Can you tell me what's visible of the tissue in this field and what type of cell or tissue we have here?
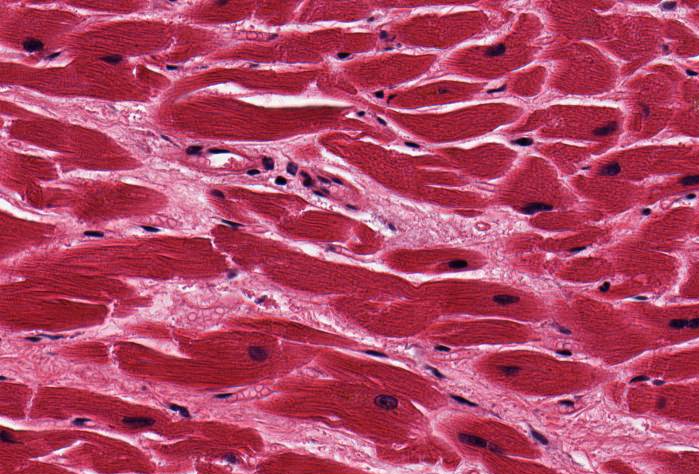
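Many fibres branch and join their neighbours, and their cytoplasm is deeply eosinophilic, a strong red-pink. Narrow white clefts part many fibres from adjacent ones throughout the field. Running obliquely through the centre is a band of loose, pale pink connective tissue containing small dark nuclei. This is the left ventricle of the heart.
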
